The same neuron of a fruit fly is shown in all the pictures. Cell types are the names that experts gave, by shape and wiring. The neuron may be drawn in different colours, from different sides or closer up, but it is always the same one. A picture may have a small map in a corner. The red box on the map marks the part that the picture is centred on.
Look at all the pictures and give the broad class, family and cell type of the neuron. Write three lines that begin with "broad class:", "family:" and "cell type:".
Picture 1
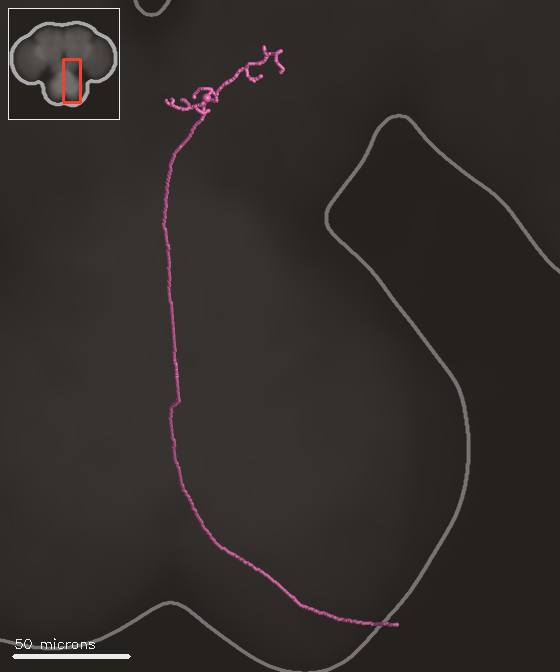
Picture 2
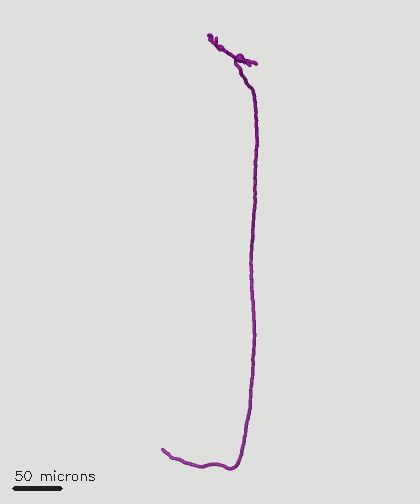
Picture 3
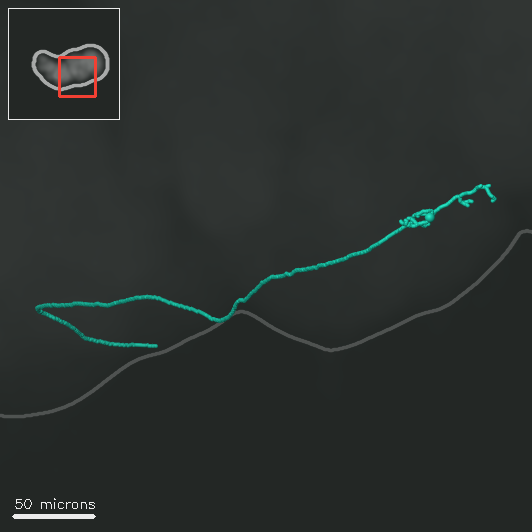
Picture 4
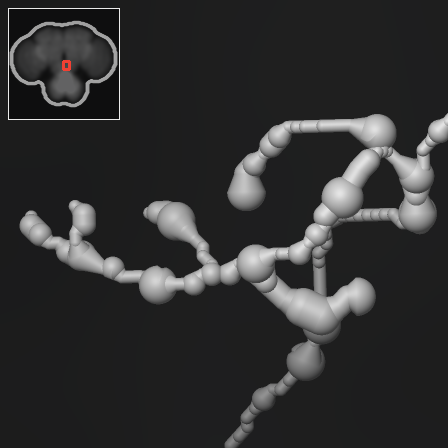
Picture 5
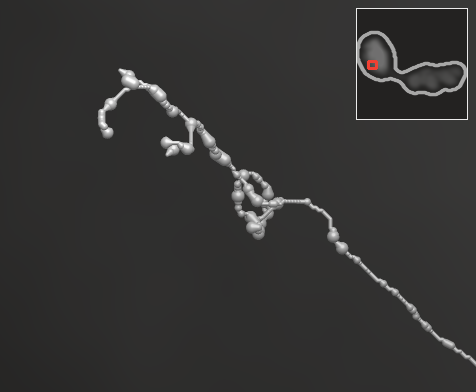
broad class: sensory neuron ascending to the brain
family: class gustatory
cell type: LgAG9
